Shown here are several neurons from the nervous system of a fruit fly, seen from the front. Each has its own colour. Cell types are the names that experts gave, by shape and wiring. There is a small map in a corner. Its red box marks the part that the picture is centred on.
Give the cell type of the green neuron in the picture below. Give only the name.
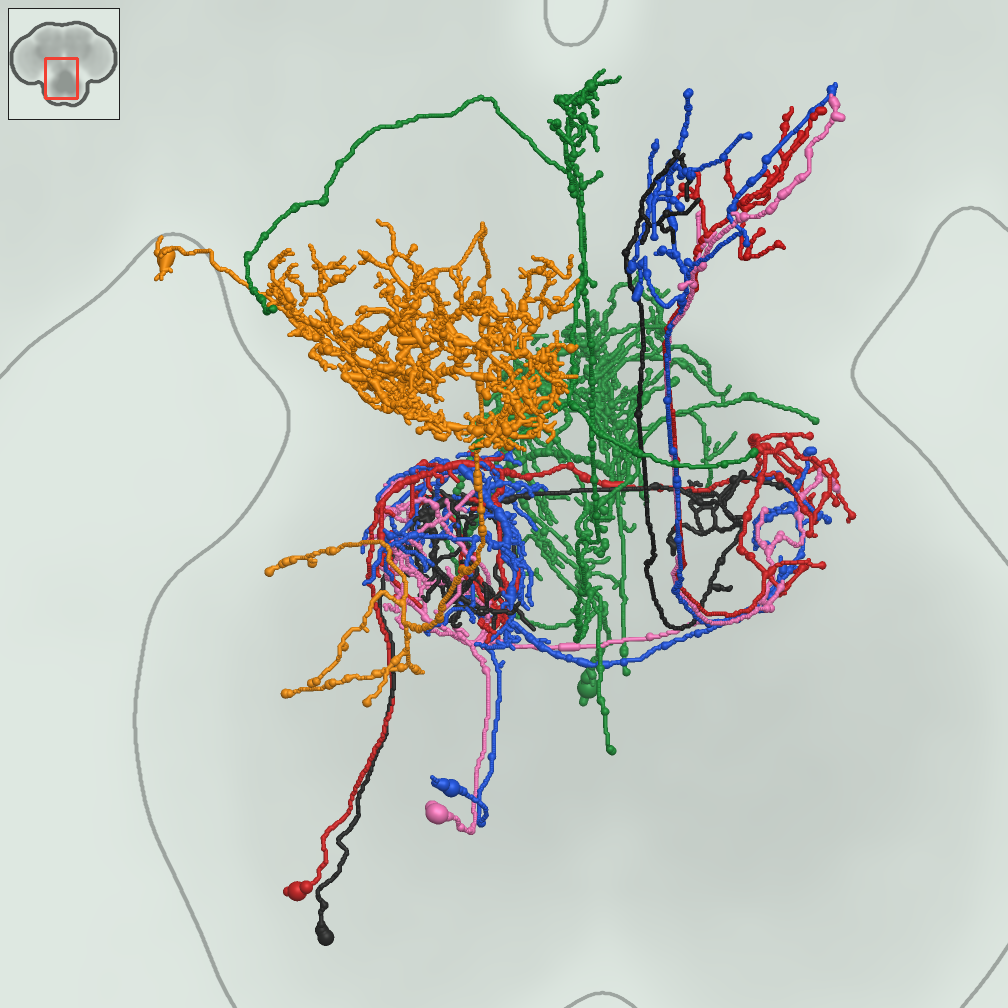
ANXXX169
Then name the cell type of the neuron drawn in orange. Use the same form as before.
DNg61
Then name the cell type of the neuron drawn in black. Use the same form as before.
AN06A112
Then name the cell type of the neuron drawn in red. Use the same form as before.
AN06A060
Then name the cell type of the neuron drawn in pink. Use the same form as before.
AN07B069_b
